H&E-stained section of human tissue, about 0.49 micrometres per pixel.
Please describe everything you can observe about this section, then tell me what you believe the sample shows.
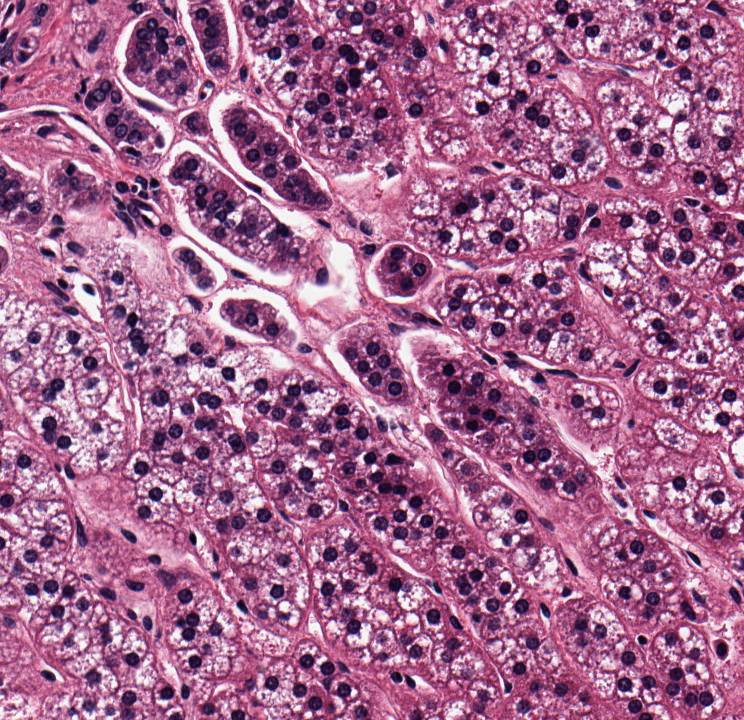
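Cells form cords and nests running diagonally from upper left to lower right. Most, especially at upper right and lower left, have pale, finely vacuolated, foamy cytoplasm. A band through the upper centre holds smaller groups with denser, darker, sparsely vacuolated cytoplasm. This is adrenal gland.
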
